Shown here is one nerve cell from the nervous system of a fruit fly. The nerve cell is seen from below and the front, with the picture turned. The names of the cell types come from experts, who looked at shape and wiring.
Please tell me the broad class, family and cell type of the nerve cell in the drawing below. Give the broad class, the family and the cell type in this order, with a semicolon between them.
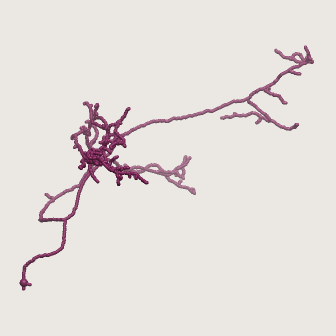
central-brain intrinsic neuron; hemilineage AOTUv3_dorsal; SMP016_b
